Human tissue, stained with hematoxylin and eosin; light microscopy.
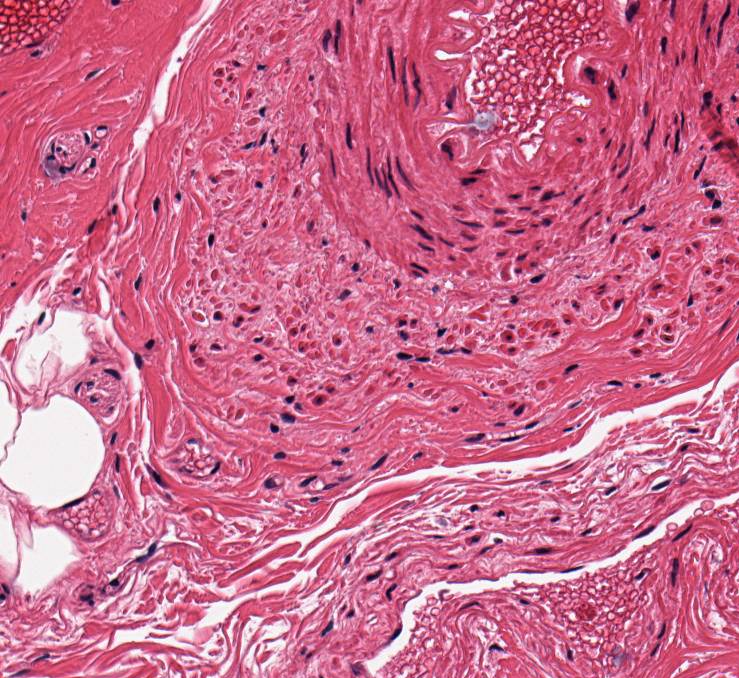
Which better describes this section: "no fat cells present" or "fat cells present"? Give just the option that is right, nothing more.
Fat cells present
